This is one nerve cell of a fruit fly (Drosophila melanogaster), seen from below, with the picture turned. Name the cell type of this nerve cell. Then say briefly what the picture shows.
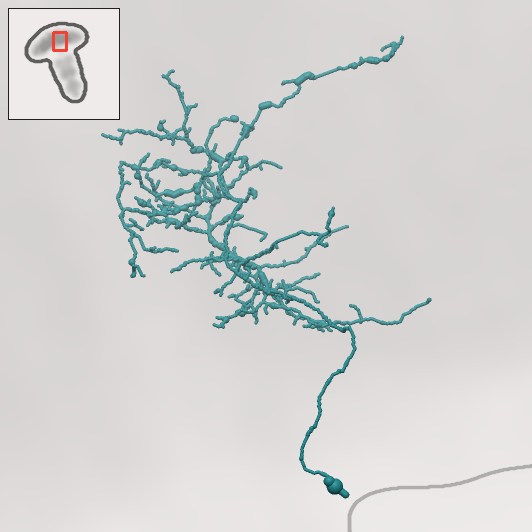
Its cell type is SMP406_a. It is a central-brain intrinsic neuron. The picture shows dozens of branch ends. As drawn here it is taller than it is wide.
